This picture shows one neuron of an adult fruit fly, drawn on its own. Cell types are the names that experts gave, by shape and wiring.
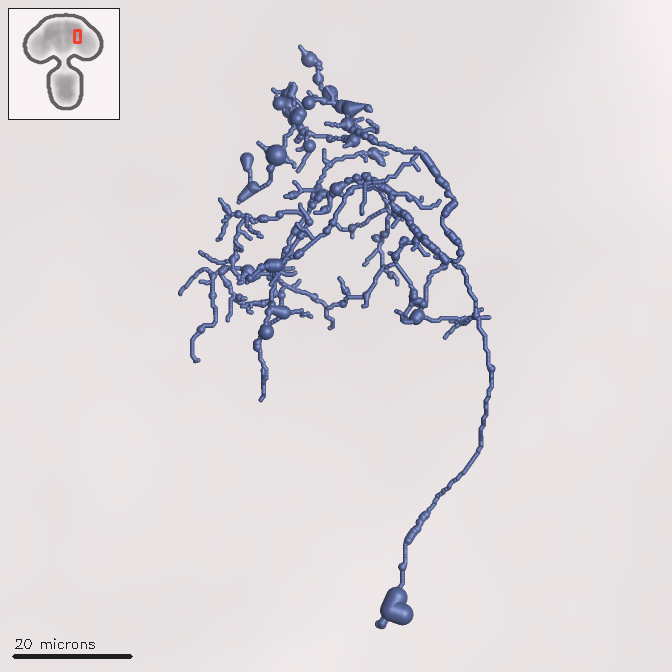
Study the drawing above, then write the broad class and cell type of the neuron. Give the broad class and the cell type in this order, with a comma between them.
central-brain intrinsic neuron, CB3233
